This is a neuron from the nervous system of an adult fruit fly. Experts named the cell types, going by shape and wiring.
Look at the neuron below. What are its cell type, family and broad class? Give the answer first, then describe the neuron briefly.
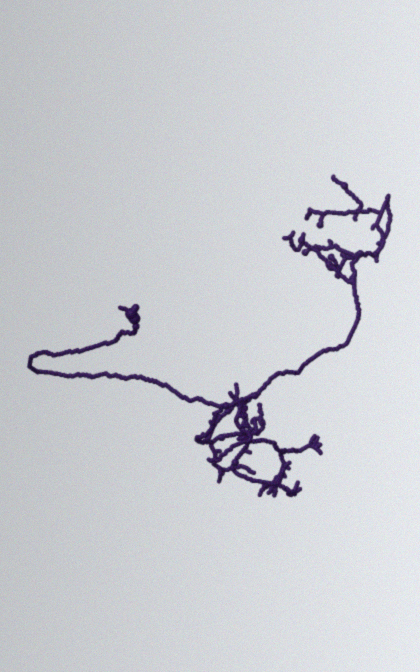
It is of cell type CB1909. The family is hemilineage VPNl&d1_dorsal. This is a central-brain intrinsic neuron. Dozens of branch ends can be seen. In this view it is about as wide as it is tall.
